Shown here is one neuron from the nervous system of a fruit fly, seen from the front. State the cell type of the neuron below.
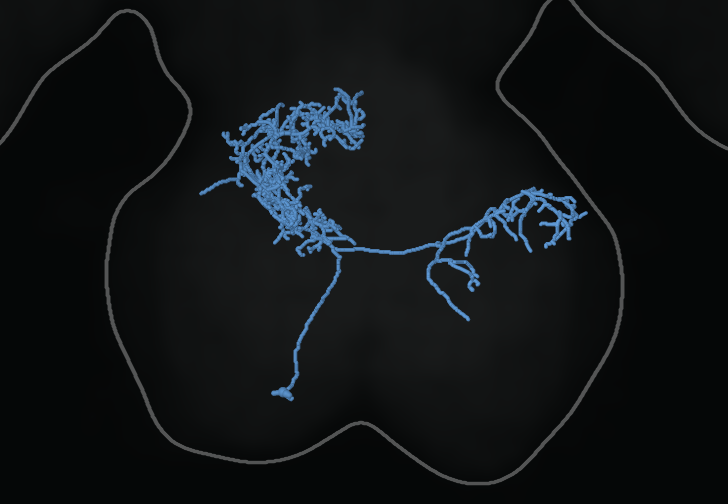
IN06B033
